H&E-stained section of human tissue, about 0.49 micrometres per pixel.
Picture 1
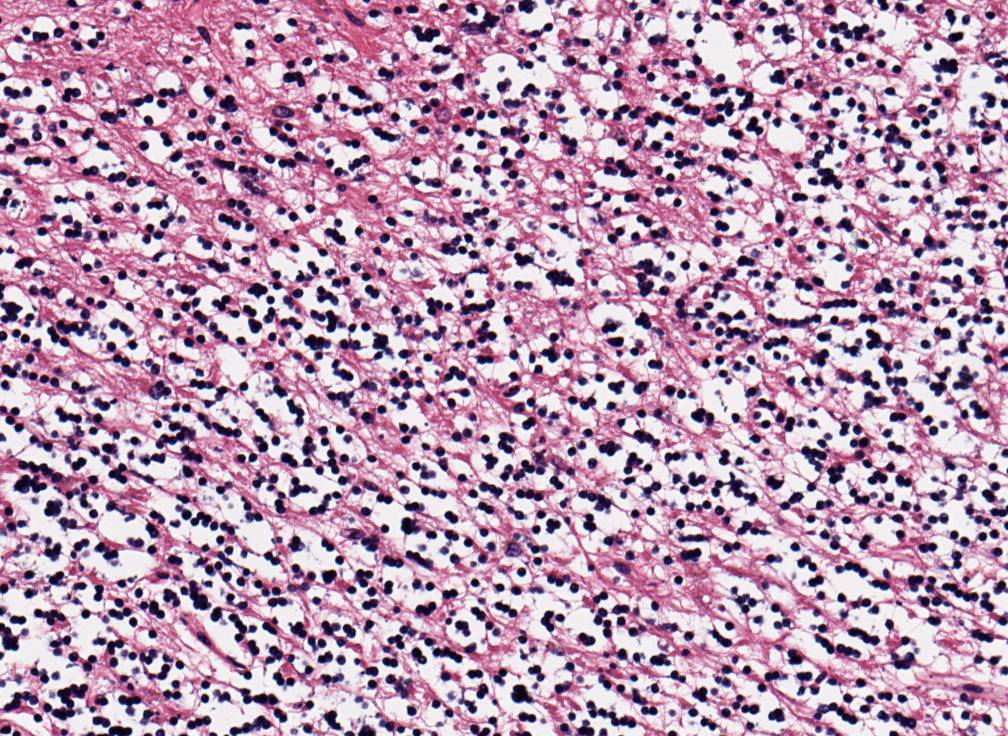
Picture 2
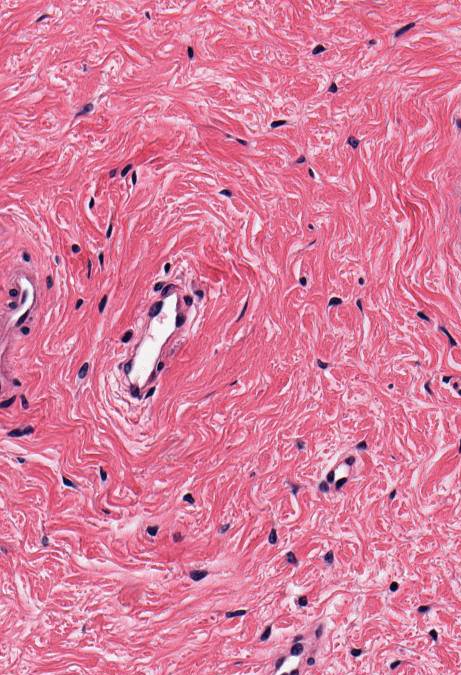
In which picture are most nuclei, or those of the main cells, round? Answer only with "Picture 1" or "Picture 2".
Picture 1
